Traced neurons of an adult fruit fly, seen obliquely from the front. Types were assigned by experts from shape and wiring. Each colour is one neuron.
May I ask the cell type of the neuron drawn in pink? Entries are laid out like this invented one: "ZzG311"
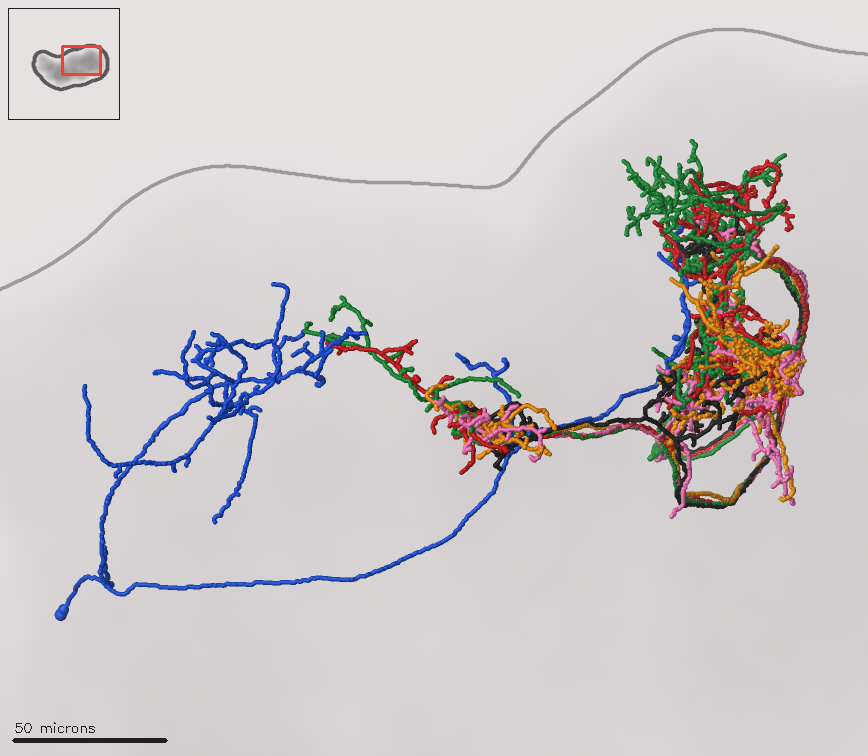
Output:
"SMP568_a"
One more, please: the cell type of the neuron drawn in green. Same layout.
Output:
"SMP568_d"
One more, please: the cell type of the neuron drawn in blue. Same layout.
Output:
"SLP451"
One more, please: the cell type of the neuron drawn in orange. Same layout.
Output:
"SMP568_c"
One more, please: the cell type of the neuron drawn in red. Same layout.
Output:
"SMP568_b"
